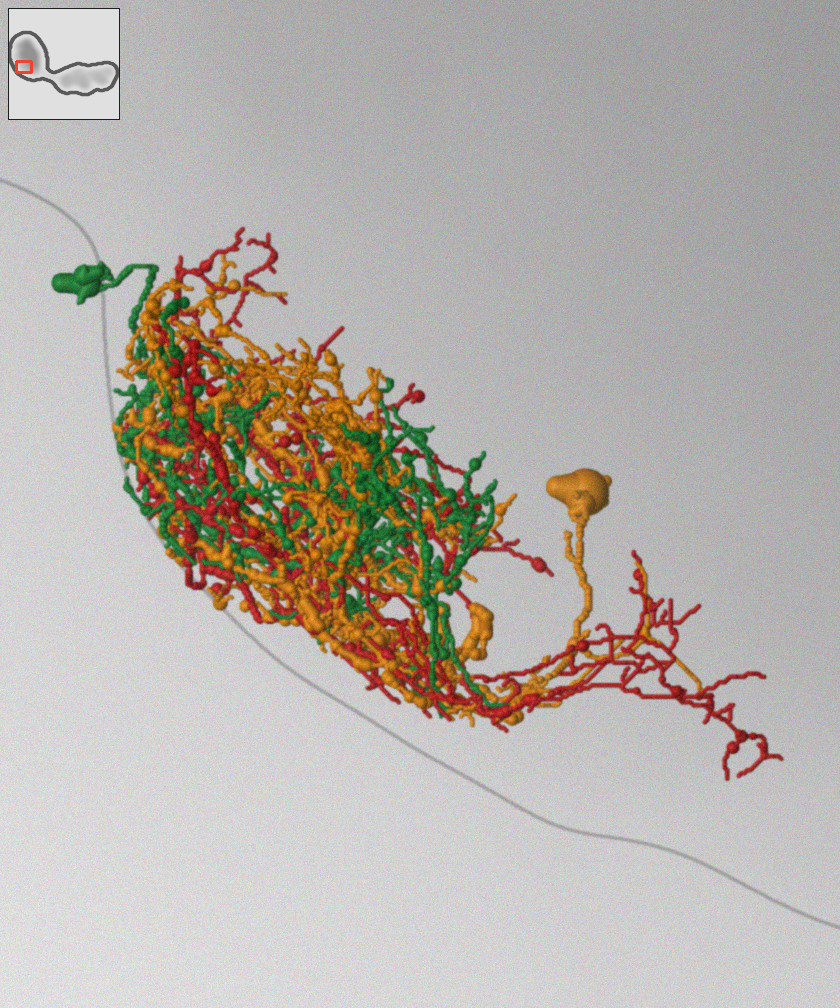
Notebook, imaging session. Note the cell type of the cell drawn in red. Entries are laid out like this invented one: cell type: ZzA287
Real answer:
cell type: GNG170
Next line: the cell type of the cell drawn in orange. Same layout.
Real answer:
cell type: GNG030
